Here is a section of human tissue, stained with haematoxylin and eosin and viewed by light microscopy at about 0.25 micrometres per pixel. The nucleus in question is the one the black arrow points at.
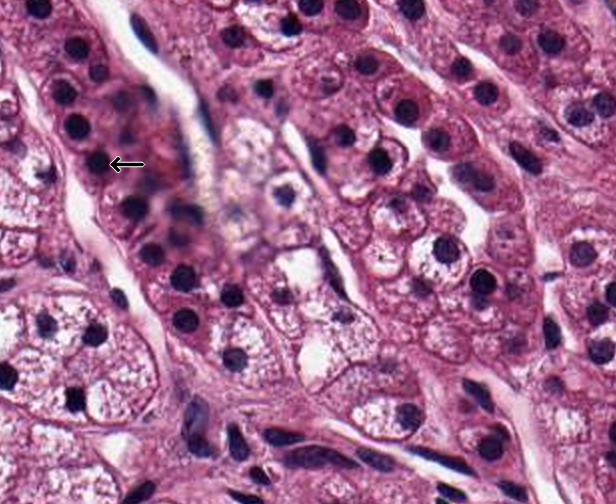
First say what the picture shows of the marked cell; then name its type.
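The nucleus is round, dark and evenly stained, about the same size as the nuclei of the cells stacked above and below it. The cell sits in a column of similar pink cells running along a narrow pale channel, likely a thin vessel, that lies just to its left. The marked nucleus belongs to an adrenal cortical cell.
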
